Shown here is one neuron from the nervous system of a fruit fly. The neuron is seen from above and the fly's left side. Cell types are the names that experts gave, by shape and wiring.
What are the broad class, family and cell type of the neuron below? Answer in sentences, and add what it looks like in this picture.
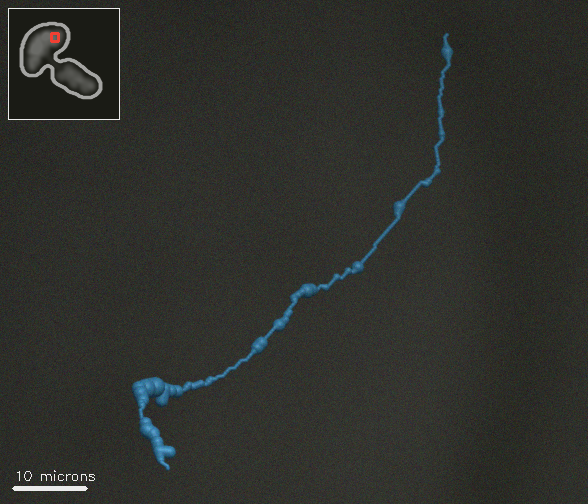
This is a photoreceptor or other optic-lobe sensory neuron. The name of its family is class visual. It is of cell type R8p. It lies in the brain. By the scale bar it is about 60 microns tall in this view. There are a dozen or fewer branch ends.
